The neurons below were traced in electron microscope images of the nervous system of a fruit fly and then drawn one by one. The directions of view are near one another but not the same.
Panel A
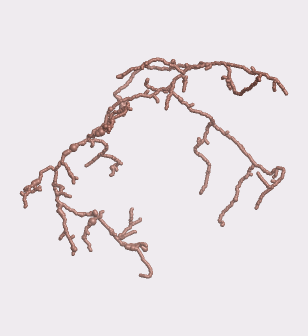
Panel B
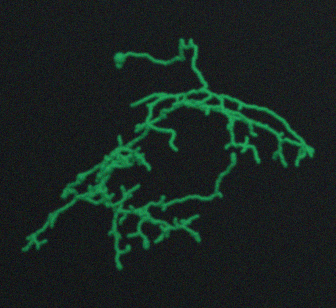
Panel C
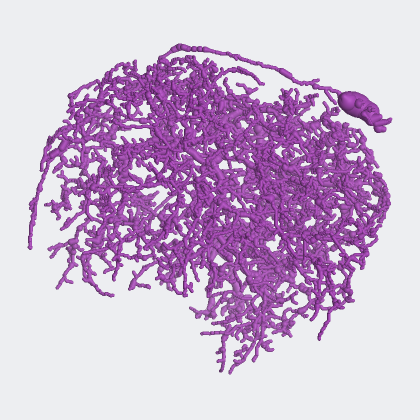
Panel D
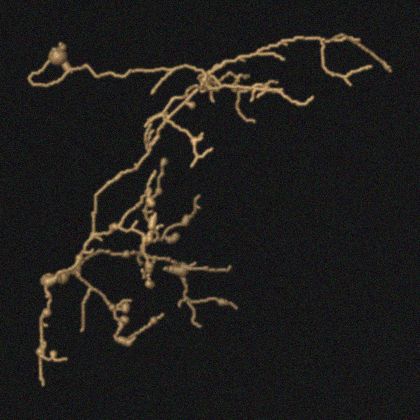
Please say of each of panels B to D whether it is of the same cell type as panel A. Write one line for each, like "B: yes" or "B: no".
B: yes
C: no
D: yes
